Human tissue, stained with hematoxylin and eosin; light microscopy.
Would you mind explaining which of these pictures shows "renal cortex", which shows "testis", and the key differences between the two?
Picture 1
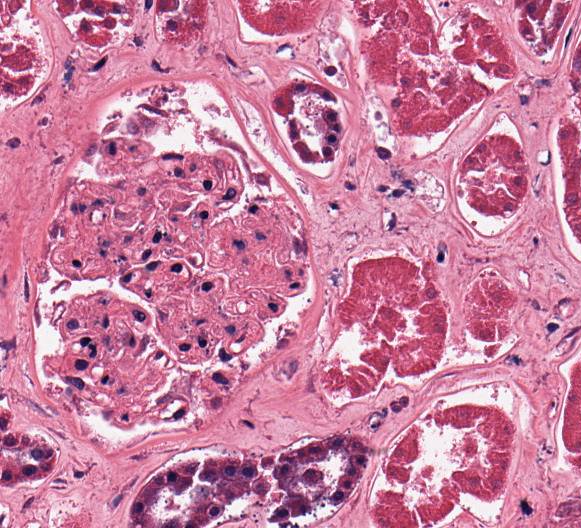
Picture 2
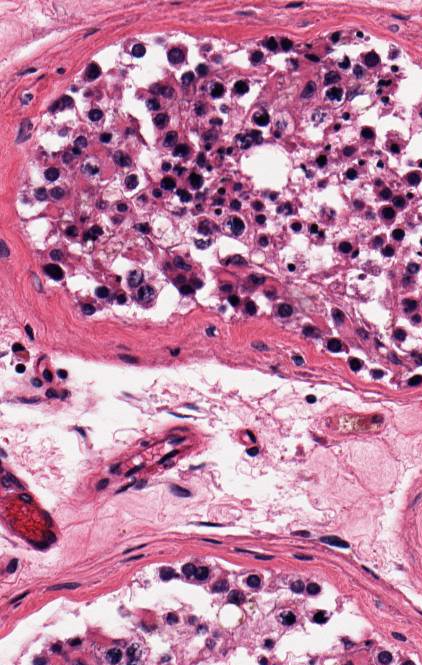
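Renal cortex is in picture 1 and testis in picture 2. The renal cortex field has one large rounded glomerulus across much of the left half, its tuft divided into lobules by clefts and scattered with small round dark nuclei. Around it, tubular cells have abundant deep red, granular cytoplasm. In the testis, thick bands of pink fibrous tissue with flattened elongated nuclei bound each tubule, and the upper tubule is packed with round cells bearing dark round nuclei. Between the tubules the tissue is pale, loose and sparsely cellular.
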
